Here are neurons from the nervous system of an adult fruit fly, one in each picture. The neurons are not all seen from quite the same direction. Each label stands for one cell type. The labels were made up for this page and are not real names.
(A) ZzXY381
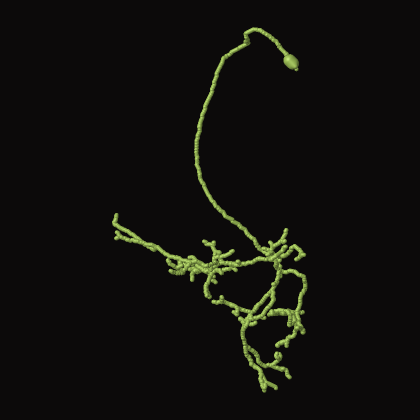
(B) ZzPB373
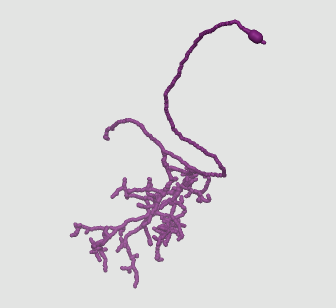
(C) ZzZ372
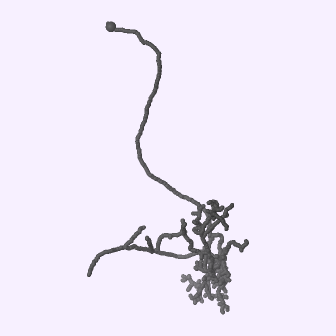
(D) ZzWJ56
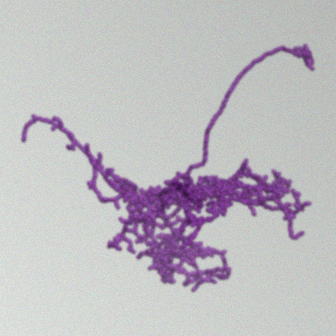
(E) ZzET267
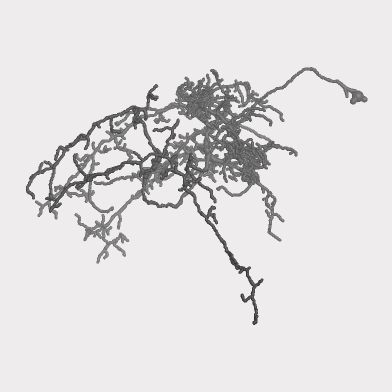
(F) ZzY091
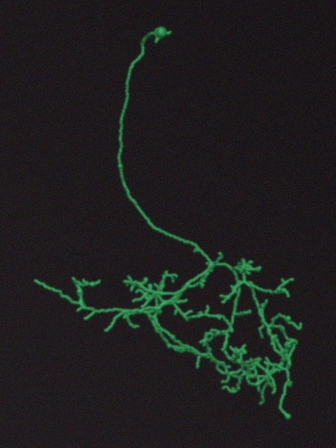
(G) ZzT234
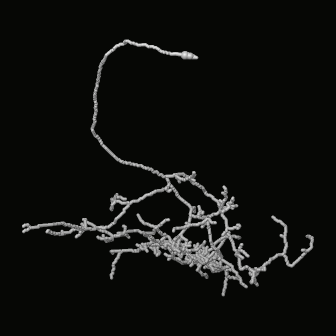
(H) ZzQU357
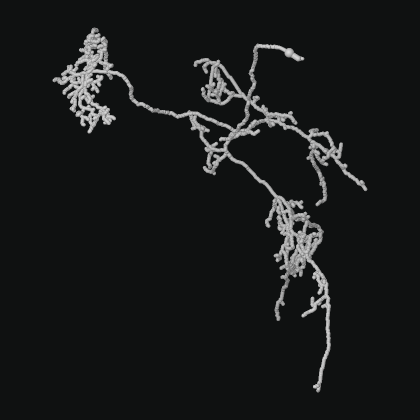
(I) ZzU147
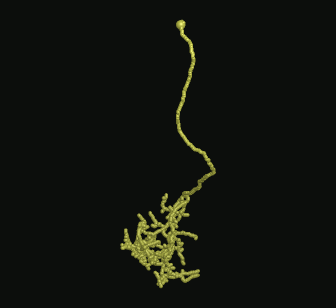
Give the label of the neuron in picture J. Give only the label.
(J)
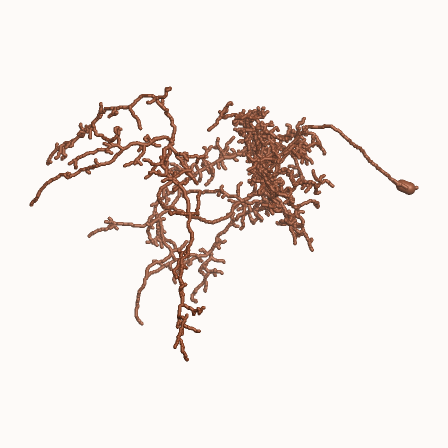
ZzET267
